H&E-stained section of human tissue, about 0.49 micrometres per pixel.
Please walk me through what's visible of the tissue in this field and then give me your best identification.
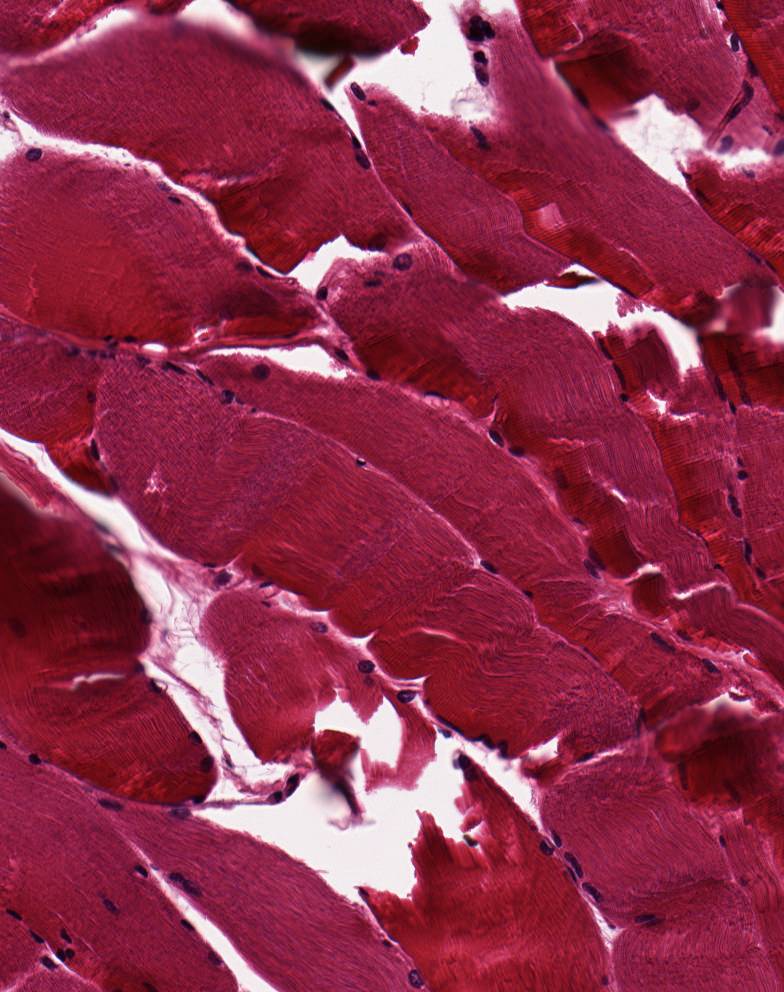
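Long, wide muscle fibres cross the field diagonally from upper left toward lower right. Their dark nuclei lie at the fibre edges, not centrally. The cytoplasm stains a deep, even eosin red. Thin strands of pale pink connective tissue lie between them. This is skeletal muscle.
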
